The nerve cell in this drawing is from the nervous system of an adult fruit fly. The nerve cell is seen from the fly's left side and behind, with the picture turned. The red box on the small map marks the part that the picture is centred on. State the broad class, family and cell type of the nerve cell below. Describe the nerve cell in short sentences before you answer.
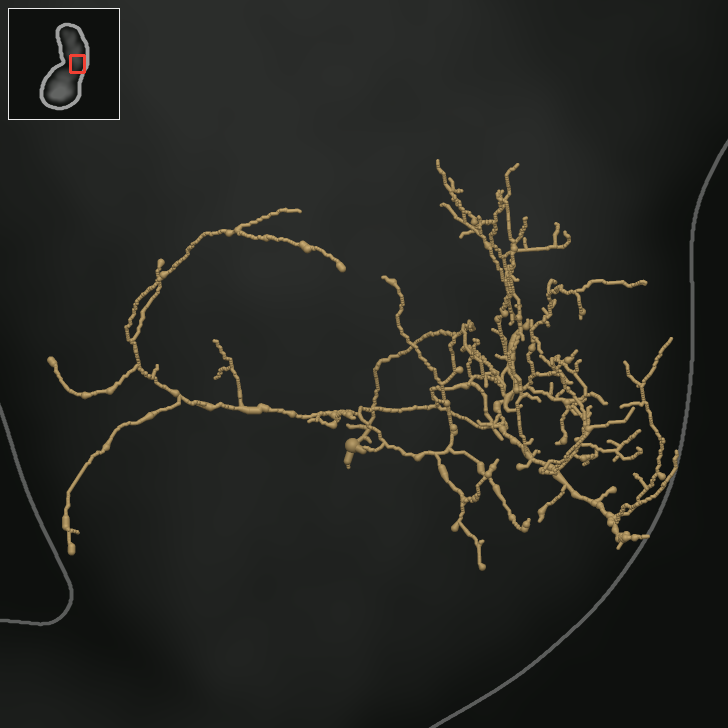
Its cell body lies in the middle of the picture. The picture shows dozens of branch ends. It is a nerve-cord intrinsic neuron. Its family is hemilineage 09B. It is of cell type IN09B038.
